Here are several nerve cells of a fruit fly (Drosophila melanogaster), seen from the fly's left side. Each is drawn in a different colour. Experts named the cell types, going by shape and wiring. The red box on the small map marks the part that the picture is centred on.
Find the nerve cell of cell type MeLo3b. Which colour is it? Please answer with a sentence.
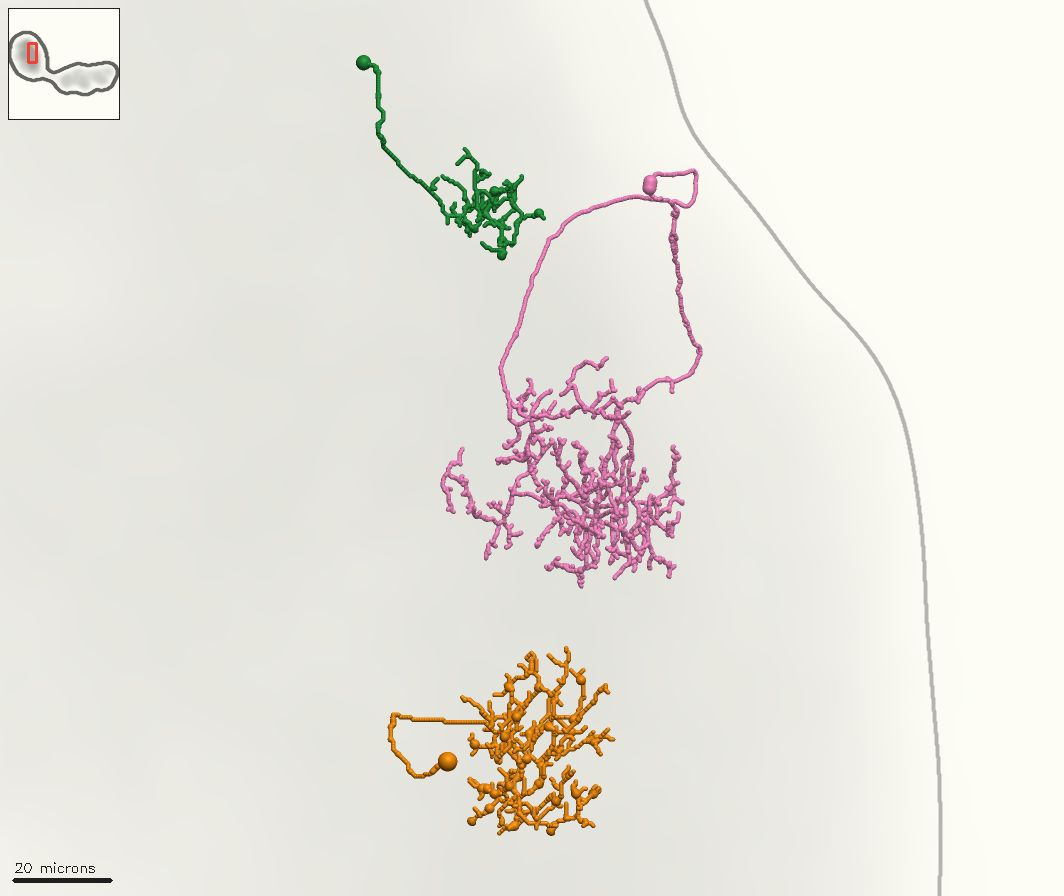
The colour is pink.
